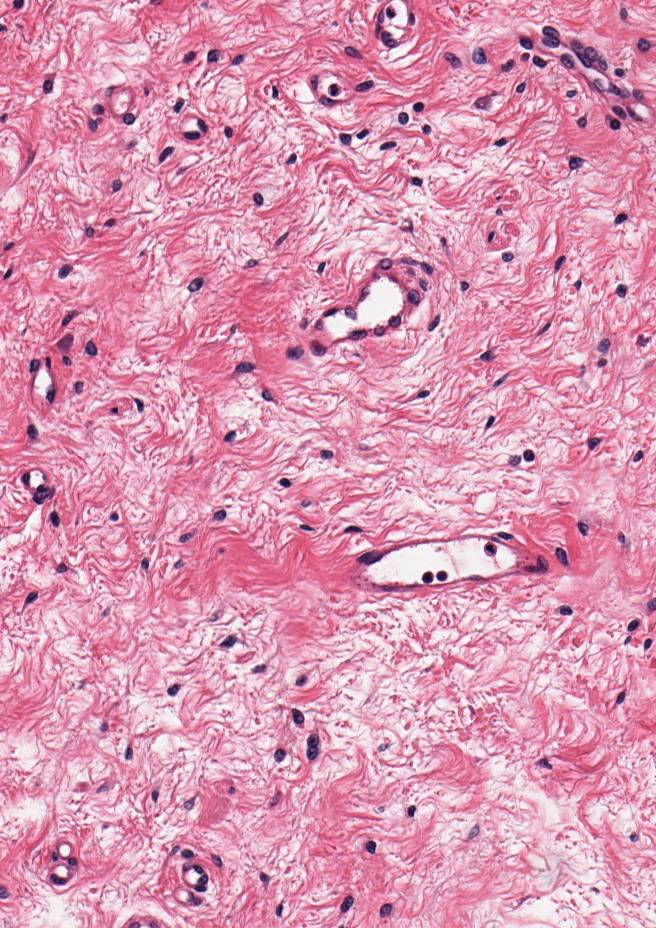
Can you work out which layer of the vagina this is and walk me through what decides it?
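This is loose connective tissue. Fibres: pale, wispy collagen running wavily in random directions, with no organised fascicles and small clear spaces between.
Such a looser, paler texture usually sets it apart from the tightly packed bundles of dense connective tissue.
Cells: small dark oval to spindle-shaped nuclei, scattered sparsely and fairly evenly. Vessels: in the lower middle, a horizontally elongated thin-walled one holds a few small round dark nuclei.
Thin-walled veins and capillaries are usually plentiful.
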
